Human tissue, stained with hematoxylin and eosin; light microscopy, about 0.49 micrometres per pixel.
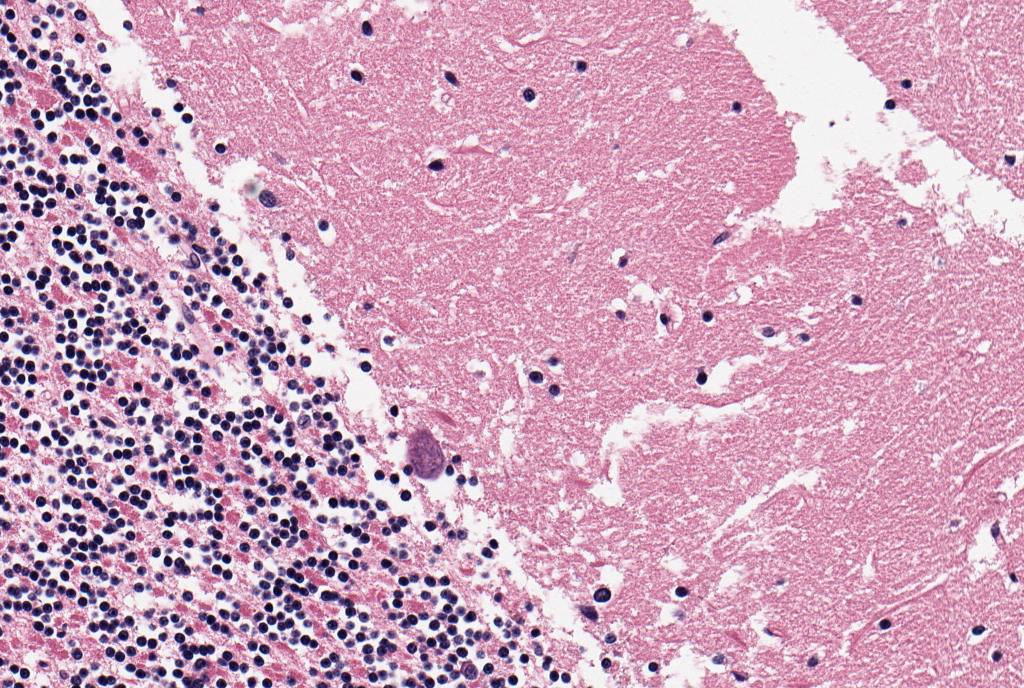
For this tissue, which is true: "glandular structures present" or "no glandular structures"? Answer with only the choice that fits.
No glandular structures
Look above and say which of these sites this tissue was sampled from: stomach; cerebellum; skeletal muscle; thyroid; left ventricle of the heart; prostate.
cerebellum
